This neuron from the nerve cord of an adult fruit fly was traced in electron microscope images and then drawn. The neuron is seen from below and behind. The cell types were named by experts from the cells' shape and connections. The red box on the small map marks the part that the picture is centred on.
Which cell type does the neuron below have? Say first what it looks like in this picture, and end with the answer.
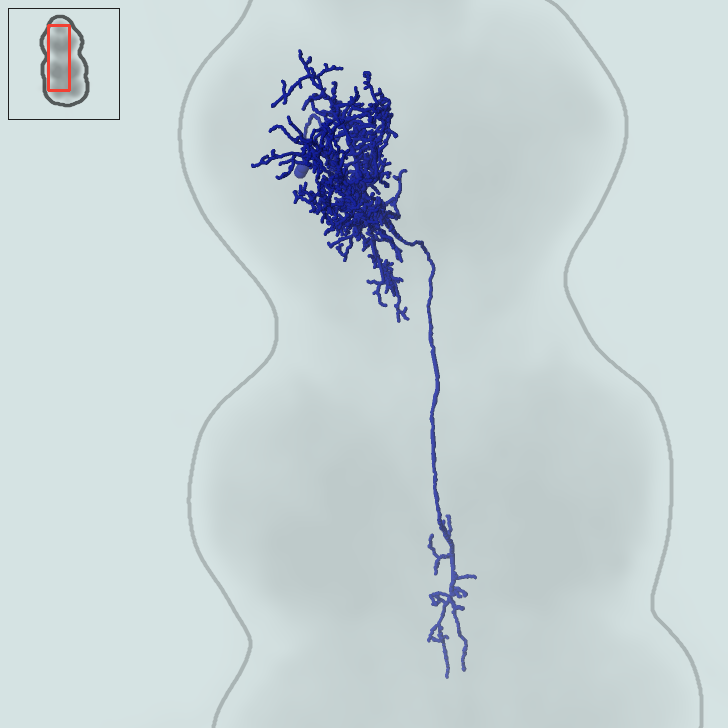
Dozens of branch ends can be seen. In this view it is more than twice as tall as it is wide. It is a nerve-cord intrinsic neuron. Its cell type is IN23B007.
